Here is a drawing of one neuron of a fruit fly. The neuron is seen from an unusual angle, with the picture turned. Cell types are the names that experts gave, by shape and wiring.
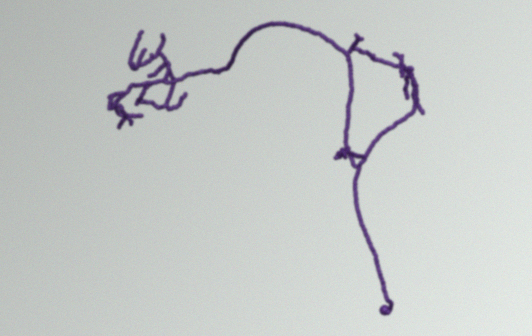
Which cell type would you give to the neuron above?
CB4243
